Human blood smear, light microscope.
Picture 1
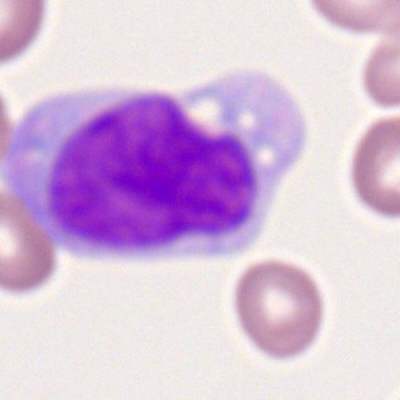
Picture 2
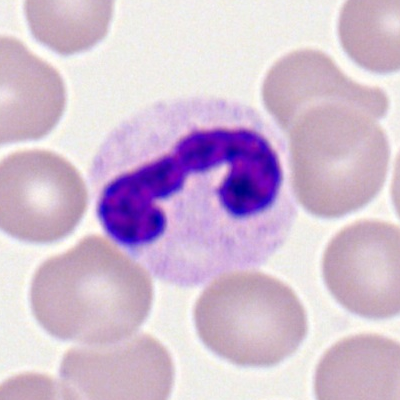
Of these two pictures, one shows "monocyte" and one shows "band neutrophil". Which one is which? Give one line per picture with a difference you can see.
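Picture 1 – monocyte. No distinct granules can be seen in the cytoplasm.
Picture 2 – band neutrophil. Fine, small lilac granules are scattered through the cytoplasm.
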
